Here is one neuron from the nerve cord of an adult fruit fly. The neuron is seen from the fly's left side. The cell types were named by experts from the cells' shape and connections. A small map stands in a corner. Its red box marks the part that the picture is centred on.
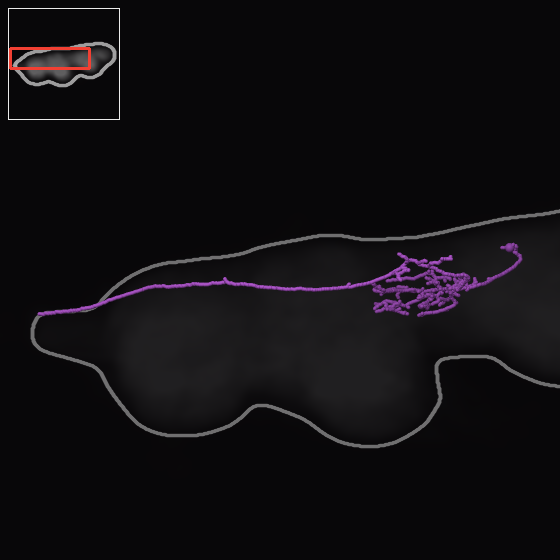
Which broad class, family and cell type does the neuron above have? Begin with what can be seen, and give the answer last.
As drawn here it is more than twice as wide as it is tall. Its broad class is ascending neuron. The family is hemilineage 19B. The cell type is AN19B076.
